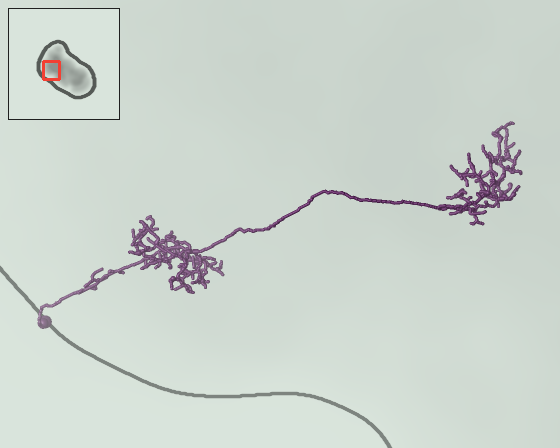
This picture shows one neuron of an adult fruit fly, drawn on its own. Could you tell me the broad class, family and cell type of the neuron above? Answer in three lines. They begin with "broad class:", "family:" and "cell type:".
broad class: optic-lobe intrinsic neuron
family: Tm
cell type: Tm31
